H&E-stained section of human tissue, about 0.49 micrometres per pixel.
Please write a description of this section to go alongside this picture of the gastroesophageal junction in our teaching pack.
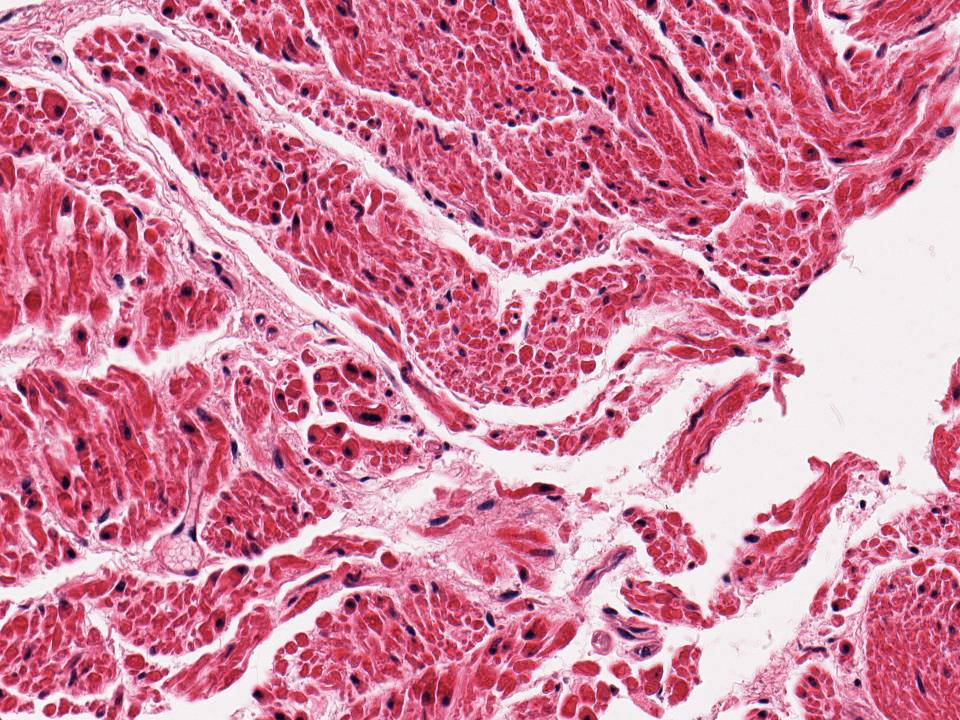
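Muscle fibres make up almost the entire field, grouped into bundles cut in different planes. Where fibres are cut across, their dark oval nuclei sit centrally rather than at the edge. Their cytoplasm is deeply and evenly eosinophilic, a strong pink-red. No epithelium or glands appear anywhere.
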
